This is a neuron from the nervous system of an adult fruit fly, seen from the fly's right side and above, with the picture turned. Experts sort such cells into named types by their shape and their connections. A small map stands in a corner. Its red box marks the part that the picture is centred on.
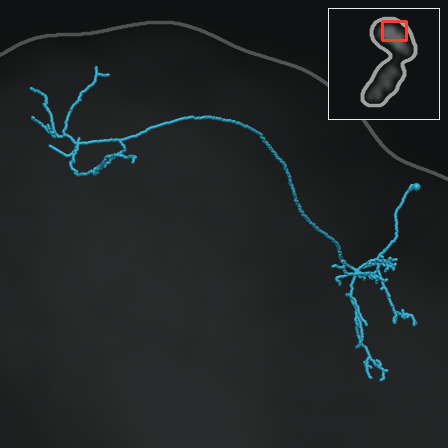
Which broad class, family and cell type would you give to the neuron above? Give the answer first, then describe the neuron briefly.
This is a central-brain intrinsic neuron. The family is hemilineage FLAa2. The cell type is PRW007. The cell body can be seen on the right of the picture. In this view it is about as wide as it is tall.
